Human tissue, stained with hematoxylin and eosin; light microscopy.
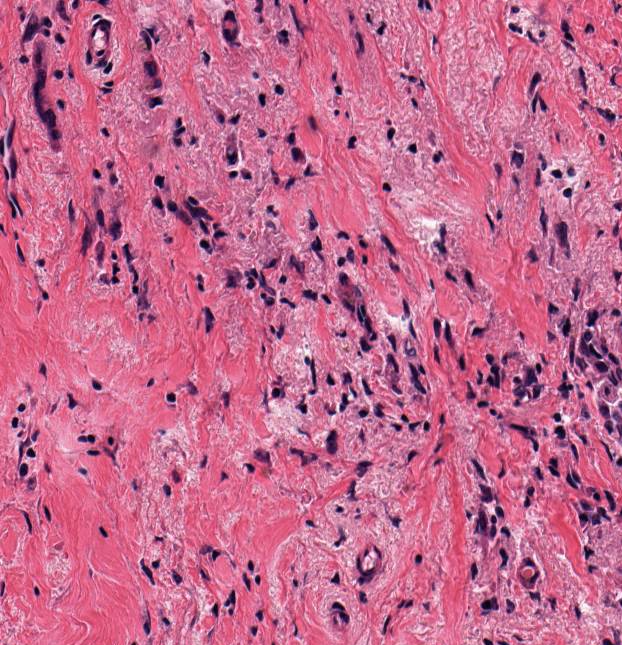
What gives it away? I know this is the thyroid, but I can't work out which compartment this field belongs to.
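Dense connective tissue. Whole field pink fibrous stroma; no epithelium or glands. Collagen in wavy bundles curving in varied directions, not one parallel sheet. Deeper pink, denser collagen bundles alternate with pale, loose, finely fibrillary patches.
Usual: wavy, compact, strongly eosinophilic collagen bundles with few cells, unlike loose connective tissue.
Cells scattered, spindle and stellate, with dark-staining nuclei.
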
